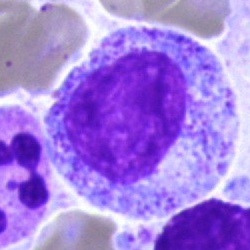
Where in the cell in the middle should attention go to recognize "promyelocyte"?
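Scattered through the pale blue-grey cytoplasm are small purple granules.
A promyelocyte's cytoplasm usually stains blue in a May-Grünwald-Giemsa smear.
The blue-grey tint of this cell's cytoplasm fits a promyelocyte. The nucleus lies off-centre toward the left, leaving a broader rim of cytoplasm on the right. Its chromatin is finely mottled rather than coarsely clumped.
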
